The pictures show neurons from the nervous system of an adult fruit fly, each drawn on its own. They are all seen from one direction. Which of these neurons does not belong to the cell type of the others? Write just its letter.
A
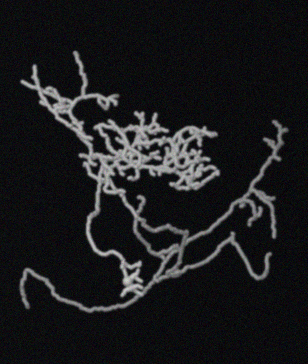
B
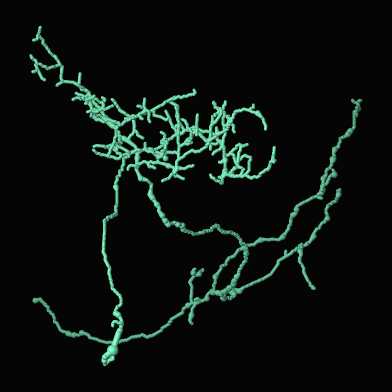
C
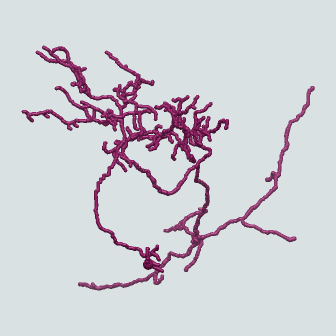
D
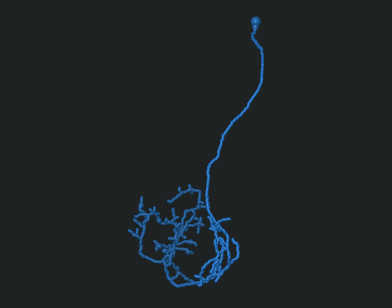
D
